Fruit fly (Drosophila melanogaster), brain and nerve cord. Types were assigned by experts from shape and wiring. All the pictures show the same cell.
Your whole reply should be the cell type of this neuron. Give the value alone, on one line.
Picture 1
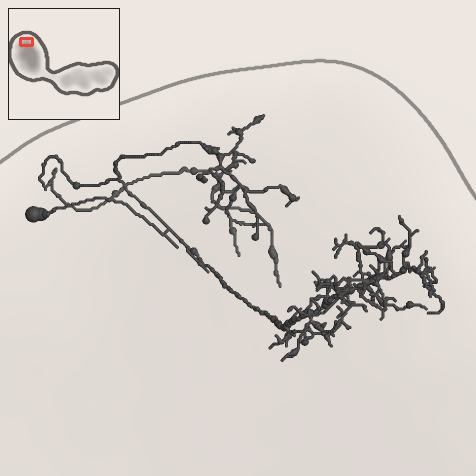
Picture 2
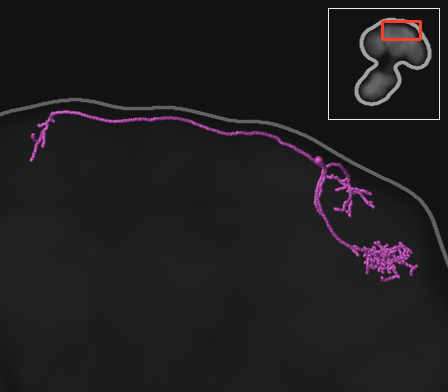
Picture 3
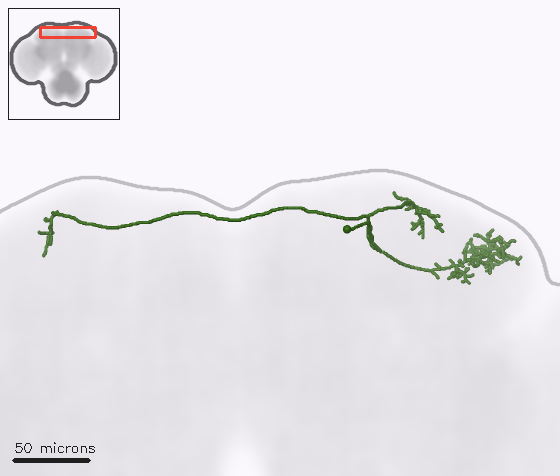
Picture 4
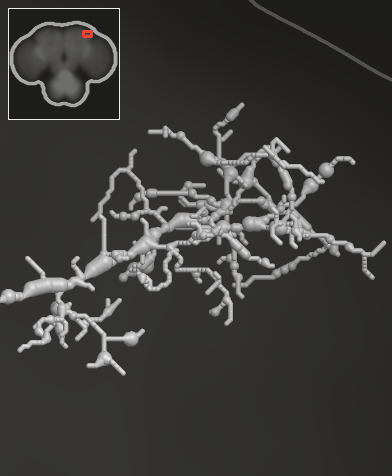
CB2184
